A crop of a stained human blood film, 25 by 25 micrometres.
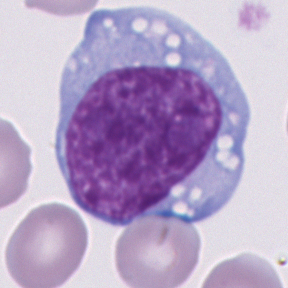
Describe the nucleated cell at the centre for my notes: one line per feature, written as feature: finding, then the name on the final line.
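Outline: irregular, I'd say, with gentle bulges rather than a smooth round edge
Nucleus position: off-centre, toward the lower left
Nucleus shape: oval in outline
Cytoplasm: widest band above and to the right of the nucleus
Vacuoles: several, small, round and clear, scattered in the cytoplasm
Name: myeloblast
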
